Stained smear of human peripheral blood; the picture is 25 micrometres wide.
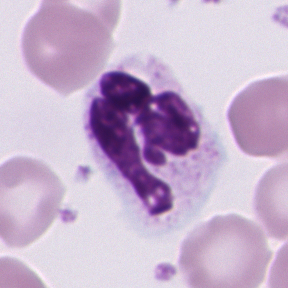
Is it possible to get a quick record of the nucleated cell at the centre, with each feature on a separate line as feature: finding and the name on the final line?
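Nucleus: a bent, lobed mass of several connected segments
Chromatin: dark purple, and coarsely clumped
Cytoplasm: pale, faintly pinkish-lilac
Granules: fine and small, violet-pink, scattered through the cytoplasm
My reading: segmented neutrophil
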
